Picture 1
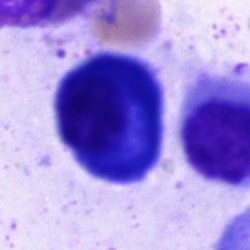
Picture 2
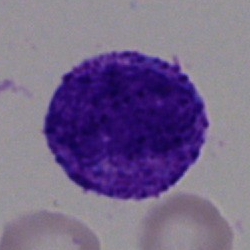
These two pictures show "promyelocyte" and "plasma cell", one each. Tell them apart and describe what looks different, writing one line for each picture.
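Picture 1 shows a plasma cell: No granules are visible in the cytoplasm.
Picture 2 shows a promyelocyte: Dark purple granules cover the whole cell.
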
